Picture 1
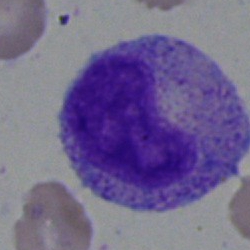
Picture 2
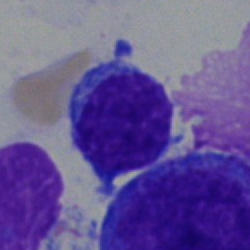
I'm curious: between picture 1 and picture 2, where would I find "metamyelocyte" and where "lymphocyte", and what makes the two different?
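Our metamyelocyte is in the first picture, and the lymphocyte in the second. Both have a roughly round outline. Look at the metamyelocyte's nucleus: it is indented into a kidney-like shape, with the indentation facing the upper right of the cell. Its chromatin stains deep purple and looks fairly dense.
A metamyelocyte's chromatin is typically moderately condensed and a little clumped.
In the lymphocyte the chromatin is dark purple as well, with a mottled, clumped look.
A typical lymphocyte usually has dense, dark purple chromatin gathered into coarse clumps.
Now compare the cytoplasm: the metamyelocyte has plenty of it, pale bluish-lilac in colour, with a paler, less granular area tucked into the nuclear indentation.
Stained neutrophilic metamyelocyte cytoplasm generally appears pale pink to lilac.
The lymphocyte shows only a thin blue rim of cytoplasm, widest at the upper left, with no granules in it.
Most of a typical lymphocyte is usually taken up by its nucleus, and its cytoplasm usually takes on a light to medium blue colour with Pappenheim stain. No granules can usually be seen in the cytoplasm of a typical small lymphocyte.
One last detail: a small rounded knob projects from the top edge of the lymphocyte.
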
